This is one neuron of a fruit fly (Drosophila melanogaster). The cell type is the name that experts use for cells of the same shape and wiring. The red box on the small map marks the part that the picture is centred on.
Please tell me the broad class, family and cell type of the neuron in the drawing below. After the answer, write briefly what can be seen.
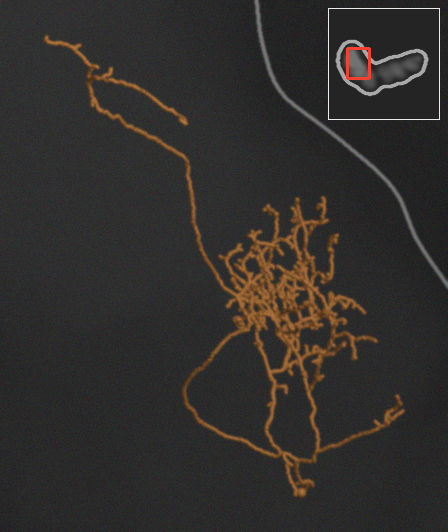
This is a central-brain intrinsic neuron. Its family is hemilineage SLPav1_medial. The cell type is SLP227. The picture shows dozens of branch ends. As drawn here it is taller than it is wide.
